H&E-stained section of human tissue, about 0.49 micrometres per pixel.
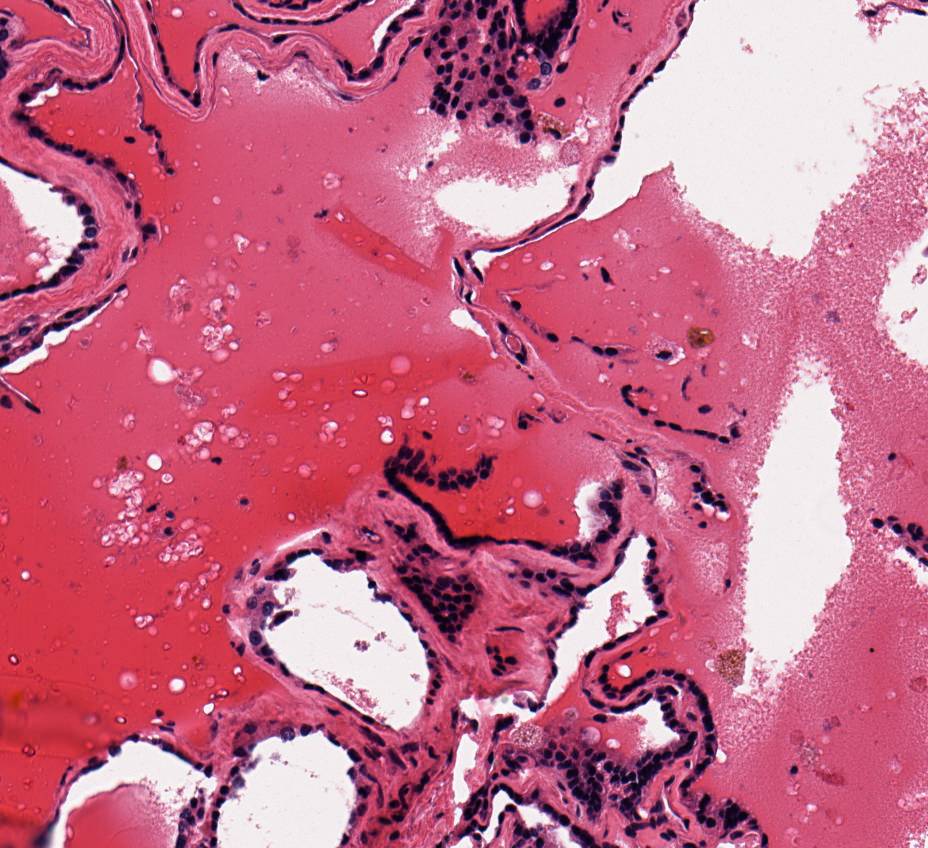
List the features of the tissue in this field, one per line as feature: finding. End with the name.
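Lining: single layer of flattened to low cuboidal cells, dark oval nuclei
Material: dense and deep pink on left; paler, finely granular on right
Vacuoles: small, round, clear, scattered in dense pink material on left
Deposits: few, small, golden-brown, granular; in pink material right of centre and lower right
Name: thyroid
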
